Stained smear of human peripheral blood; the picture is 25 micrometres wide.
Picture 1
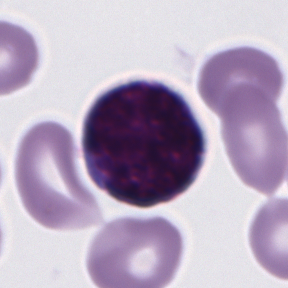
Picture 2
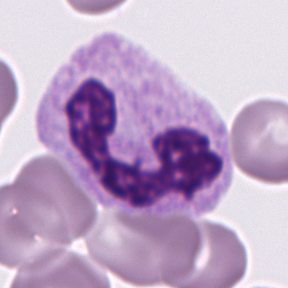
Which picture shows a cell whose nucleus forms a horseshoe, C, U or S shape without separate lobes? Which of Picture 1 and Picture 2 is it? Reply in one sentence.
It is the cell in Picture 2 whose nucleus forms a bent band without separate lobes.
